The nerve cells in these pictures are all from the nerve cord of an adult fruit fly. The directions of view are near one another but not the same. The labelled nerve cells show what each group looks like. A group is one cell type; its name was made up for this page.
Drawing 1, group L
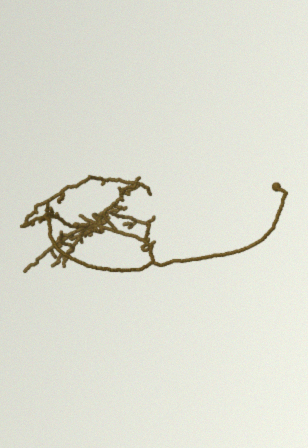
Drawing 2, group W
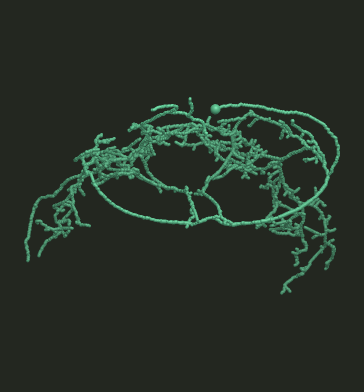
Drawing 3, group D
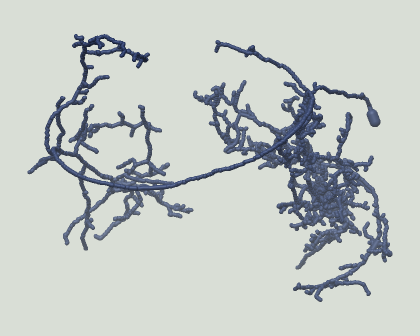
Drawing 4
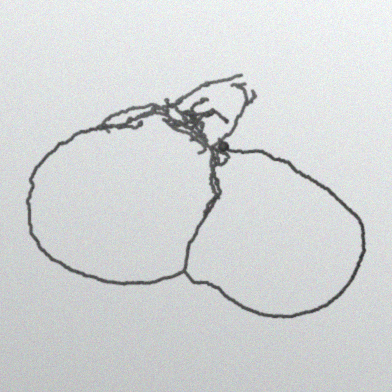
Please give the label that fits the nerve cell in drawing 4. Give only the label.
group L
